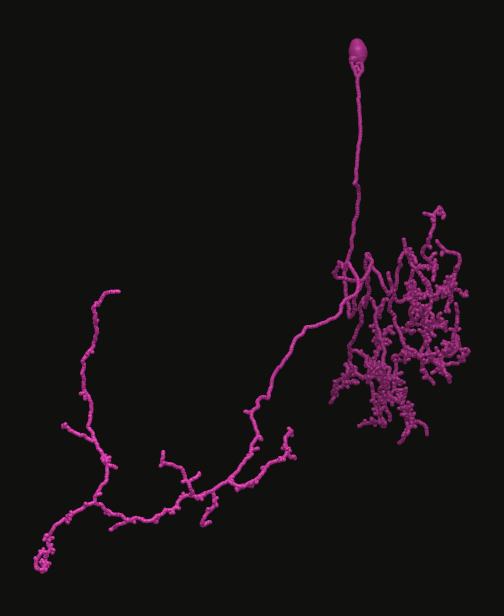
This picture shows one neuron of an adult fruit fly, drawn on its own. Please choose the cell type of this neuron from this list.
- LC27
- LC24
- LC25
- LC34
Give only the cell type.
LC34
